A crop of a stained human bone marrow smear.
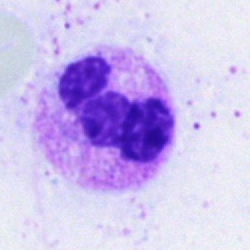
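Segmented neutrophil, stained bone marrow smear. Nucleus: three lobes joined in a chain, running from upper left towards the right. Chromatin dark purple, coarsely clumped. Cytoplasm filled with fine, small pinkish-lilac granules.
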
